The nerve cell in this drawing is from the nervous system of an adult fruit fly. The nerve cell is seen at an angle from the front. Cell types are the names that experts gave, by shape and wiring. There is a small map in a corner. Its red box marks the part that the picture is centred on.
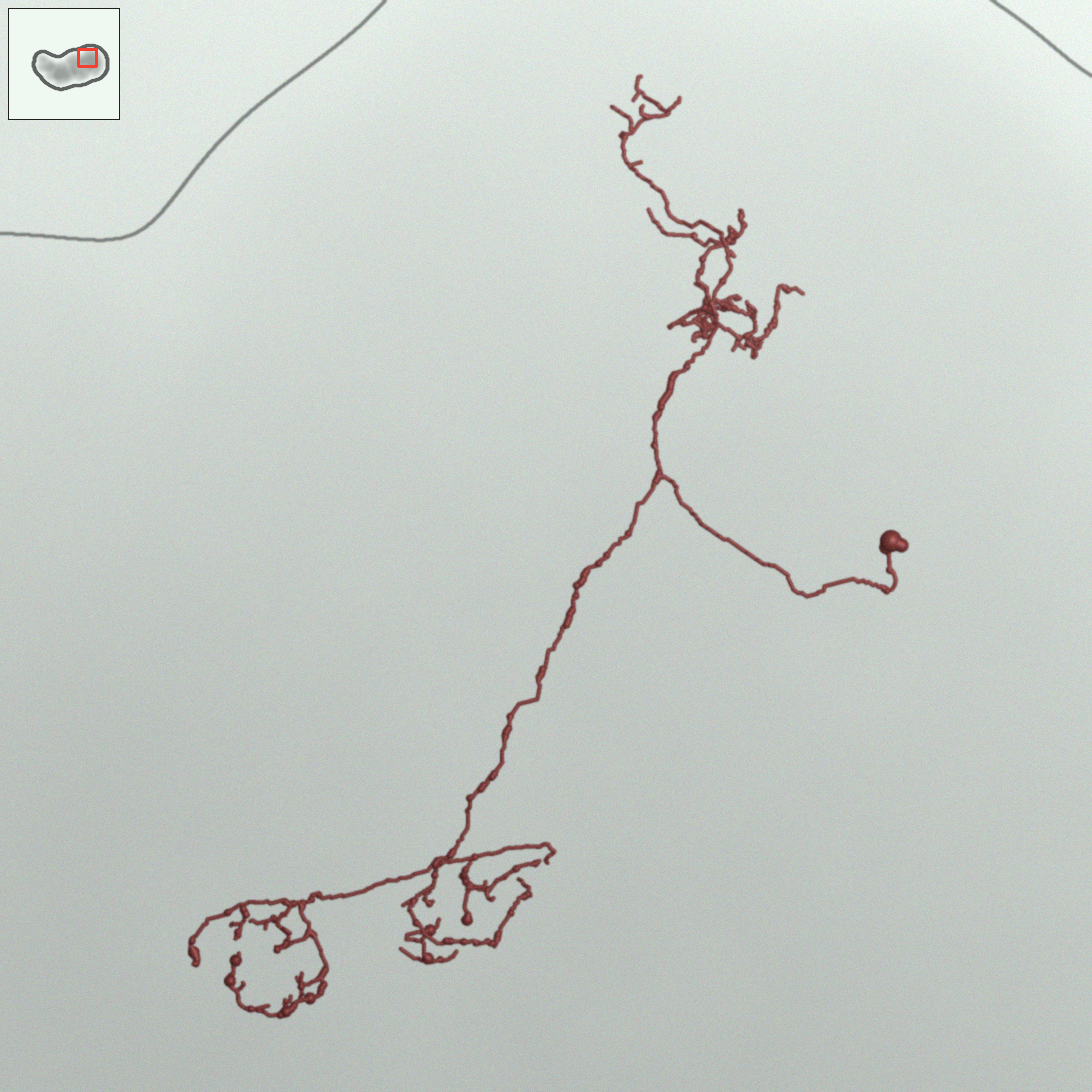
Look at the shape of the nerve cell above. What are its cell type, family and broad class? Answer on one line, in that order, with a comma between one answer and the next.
PAM04, class DAN, central-brain intrinsic neuron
